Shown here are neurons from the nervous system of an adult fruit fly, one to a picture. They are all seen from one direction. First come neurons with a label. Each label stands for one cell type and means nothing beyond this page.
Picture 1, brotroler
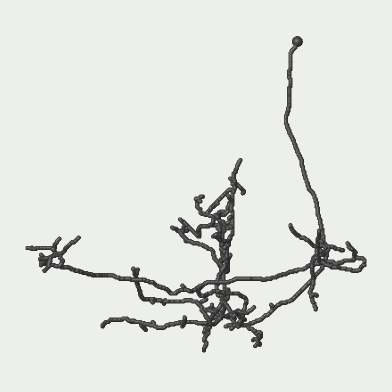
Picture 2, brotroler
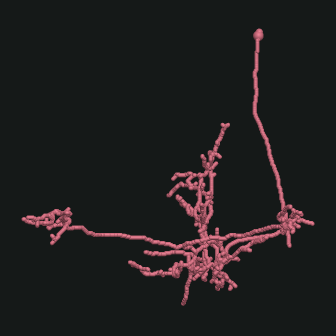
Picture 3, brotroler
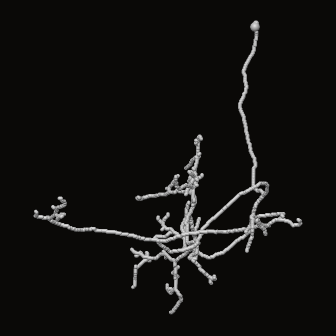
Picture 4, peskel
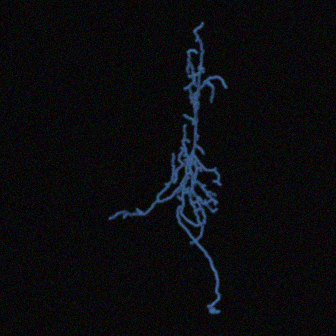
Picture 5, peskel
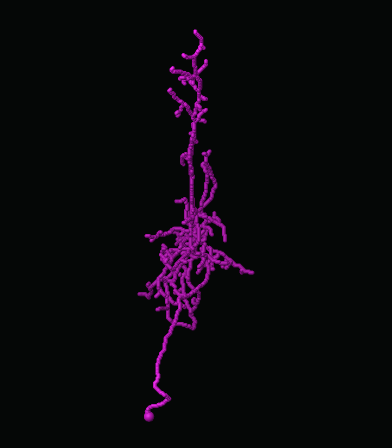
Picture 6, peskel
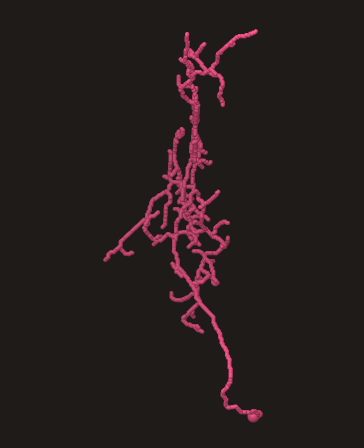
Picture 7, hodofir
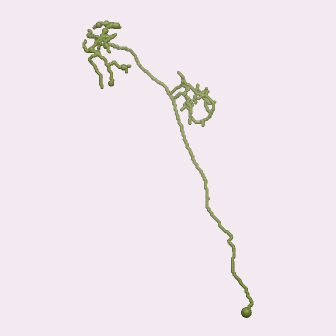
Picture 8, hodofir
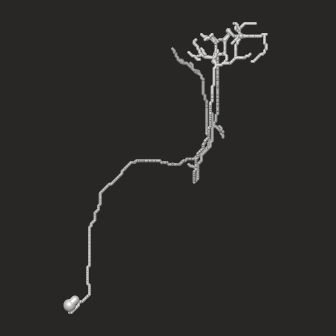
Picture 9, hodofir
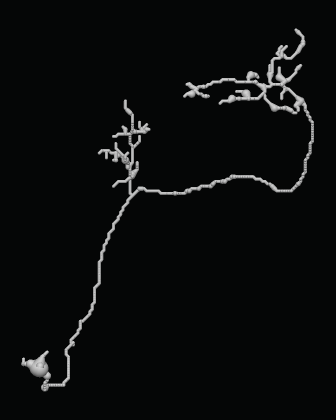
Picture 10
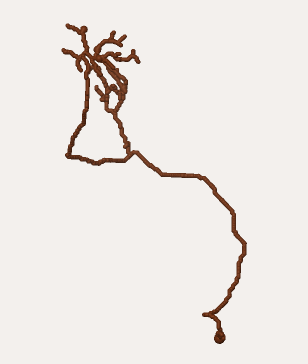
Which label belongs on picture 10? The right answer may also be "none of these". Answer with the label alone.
hodofir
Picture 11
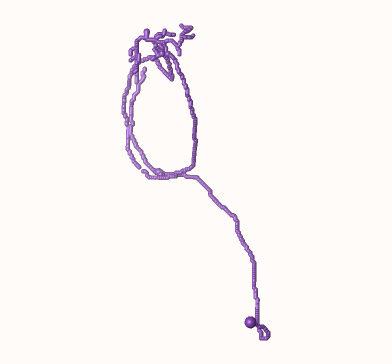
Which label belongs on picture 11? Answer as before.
hodofir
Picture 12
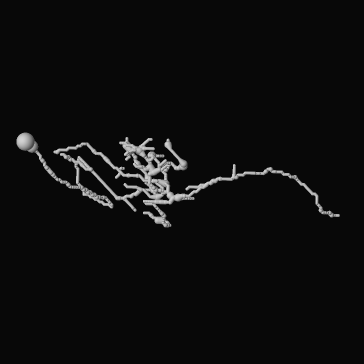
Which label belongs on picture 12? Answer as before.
none of these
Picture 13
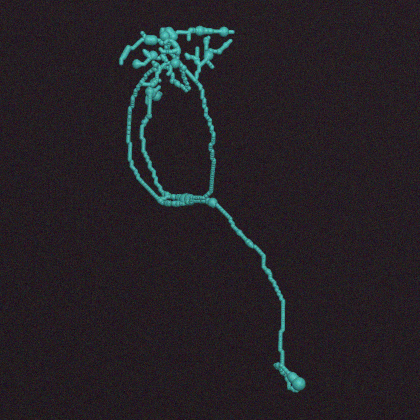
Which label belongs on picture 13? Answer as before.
hodofir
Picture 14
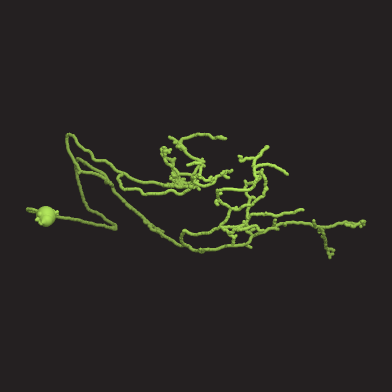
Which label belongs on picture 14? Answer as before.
none of these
